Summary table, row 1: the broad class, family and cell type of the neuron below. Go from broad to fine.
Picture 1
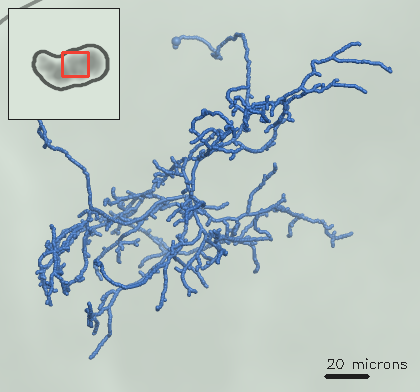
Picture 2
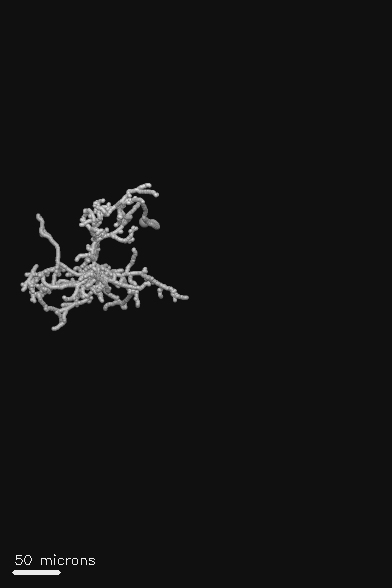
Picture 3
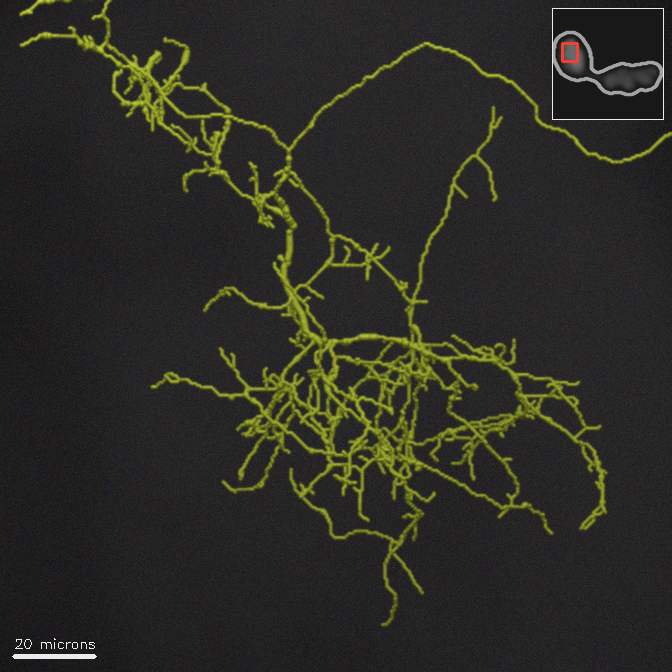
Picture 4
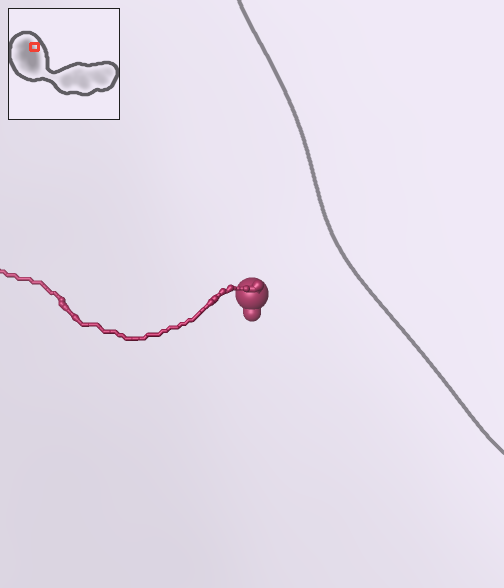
central-brain intrinsic neuron; hemilineage DM4_dorsal; pC1_9a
